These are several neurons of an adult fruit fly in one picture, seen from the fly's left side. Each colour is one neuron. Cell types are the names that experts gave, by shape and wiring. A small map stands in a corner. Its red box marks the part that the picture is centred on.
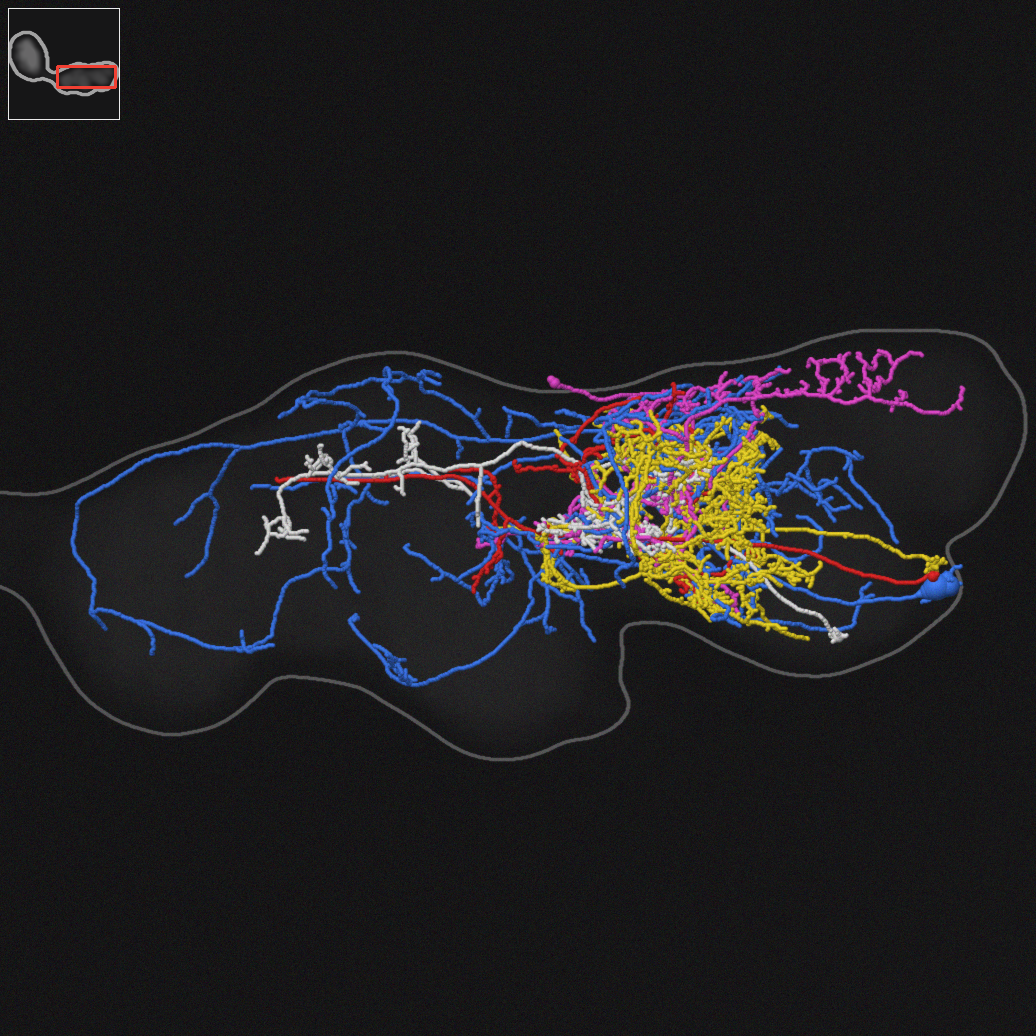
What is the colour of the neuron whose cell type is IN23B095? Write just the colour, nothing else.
magenta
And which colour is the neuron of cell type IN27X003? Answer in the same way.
blue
